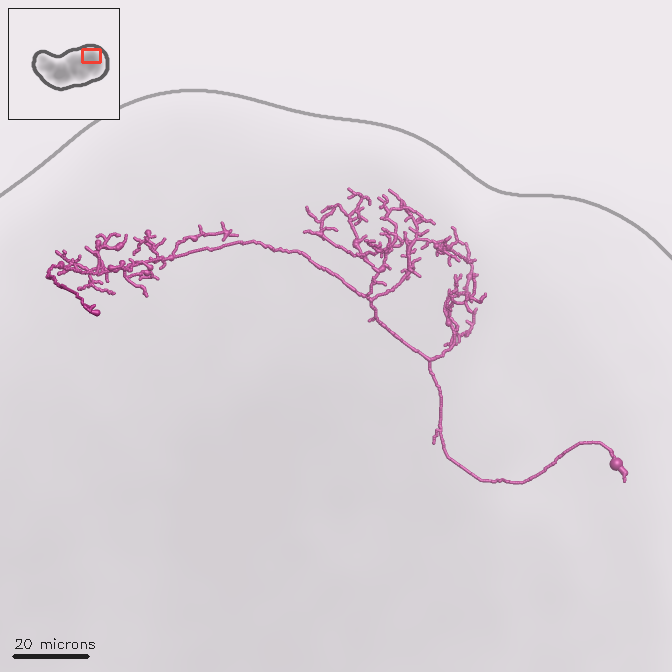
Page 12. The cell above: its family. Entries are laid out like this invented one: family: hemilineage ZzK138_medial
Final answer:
family: hemilineage SLPal5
